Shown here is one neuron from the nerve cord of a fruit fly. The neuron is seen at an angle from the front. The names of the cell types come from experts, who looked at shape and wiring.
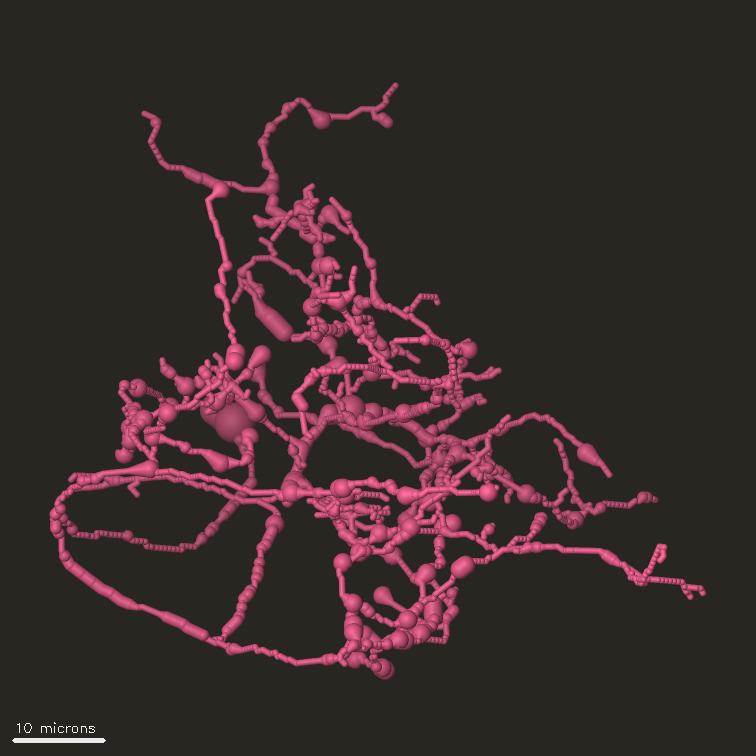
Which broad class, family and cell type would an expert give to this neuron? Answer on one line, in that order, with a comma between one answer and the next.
nerve-cord intrinsic neuron, hemilineage 01B, IN01B022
